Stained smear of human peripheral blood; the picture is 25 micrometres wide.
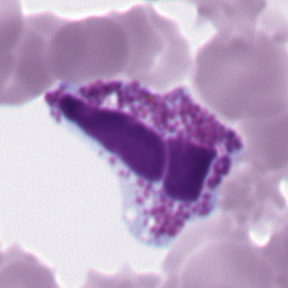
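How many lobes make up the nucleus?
Two, and the left one is longer than the right.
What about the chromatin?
Dense and evenly dark purple, while the cytoplasm is pale blue wherever it's free of granules.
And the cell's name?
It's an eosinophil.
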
